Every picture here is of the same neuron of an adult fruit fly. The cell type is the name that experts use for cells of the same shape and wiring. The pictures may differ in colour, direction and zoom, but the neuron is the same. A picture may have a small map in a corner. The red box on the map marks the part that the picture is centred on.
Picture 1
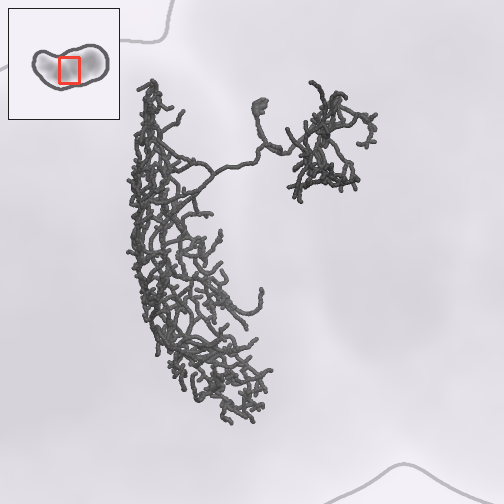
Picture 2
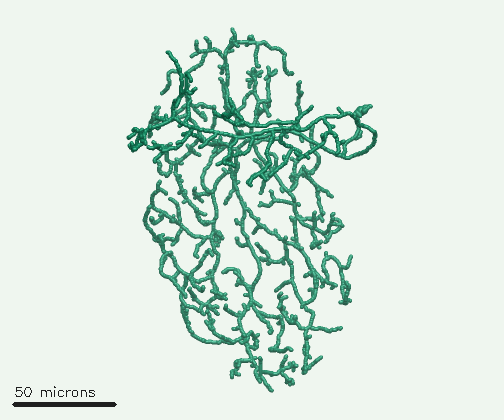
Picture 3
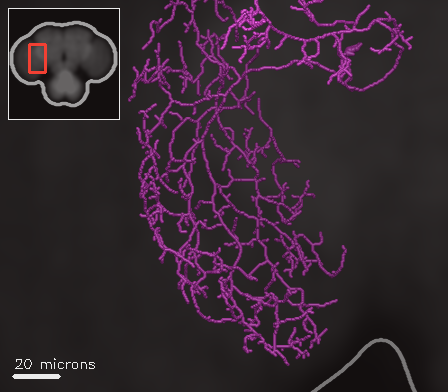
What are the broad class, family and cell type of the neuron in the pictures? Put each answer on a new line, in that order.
visual projection neuron
hemilineage VPNp&v1_ventral
LT74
